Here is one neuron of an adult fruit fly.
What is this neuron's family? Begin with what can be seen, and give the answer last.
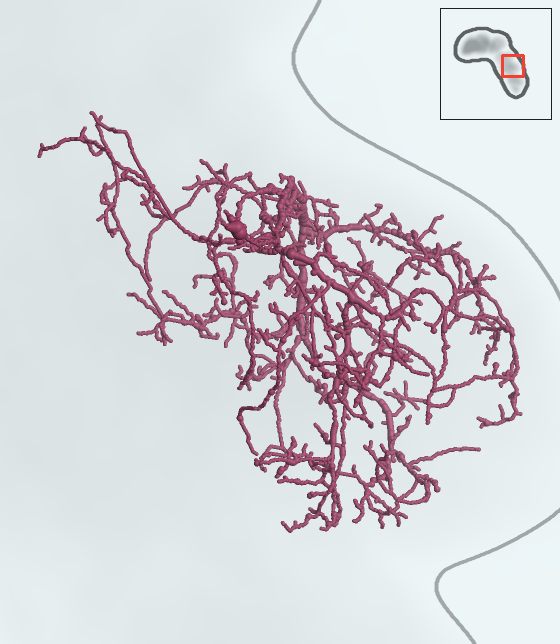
The picture shows more than a hundred branch ends. As drawn here it is about as wide as it is tall. This is a nerve-cord intrinsic neuron. The family is hemilineage 17A.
